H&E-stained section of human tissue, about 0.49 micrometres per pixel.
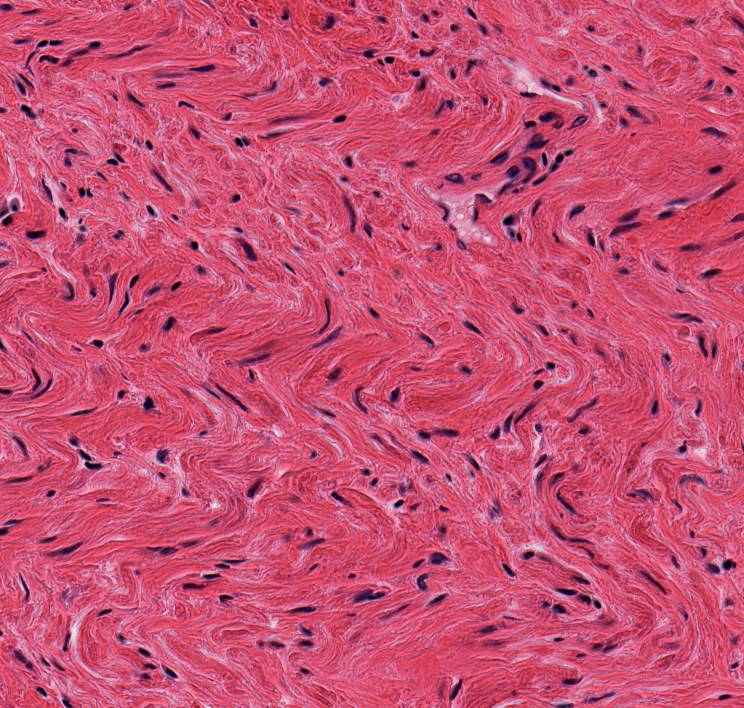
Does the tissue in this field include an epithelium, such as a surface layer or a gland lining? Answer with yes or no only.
No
